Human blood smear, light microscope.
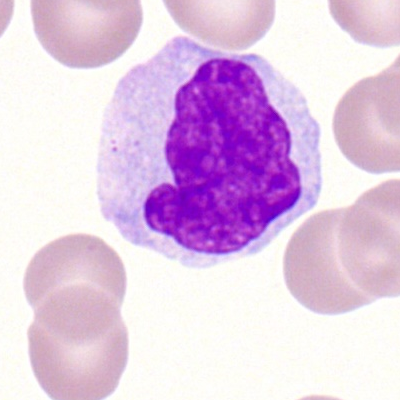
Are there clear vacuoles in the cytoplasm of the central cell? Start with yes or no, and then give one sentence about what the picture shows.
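No. No clear vacuoles are seen in the cytoplasm.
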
